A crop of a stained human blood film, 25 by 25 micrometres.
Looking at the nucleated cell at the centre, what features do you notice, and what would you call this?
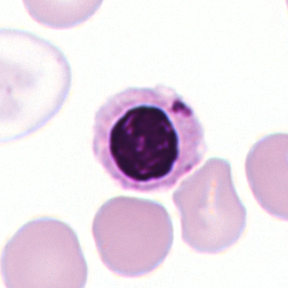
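The cell is roughly round, its edge slightly uneven and fuzzy. Its nucleus has no indentation and no lobes. See how the cytoplasm rim is broadest on the nucleus's upper right side. Above and to the right of the nucleus, a small dark purple clump lies in the cytoplasm. This is a normoblast.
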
